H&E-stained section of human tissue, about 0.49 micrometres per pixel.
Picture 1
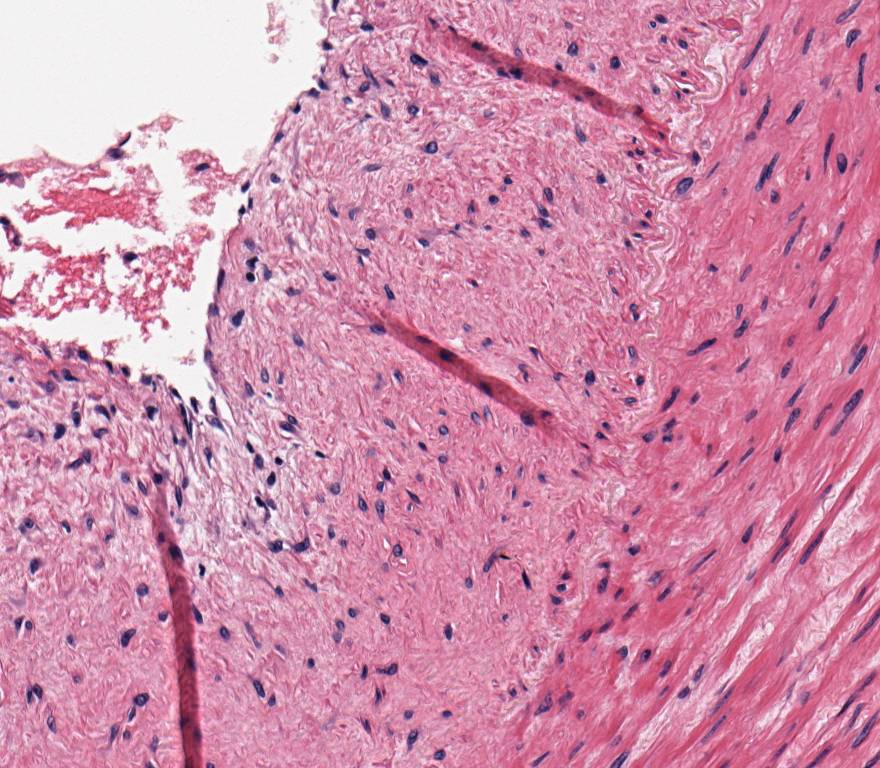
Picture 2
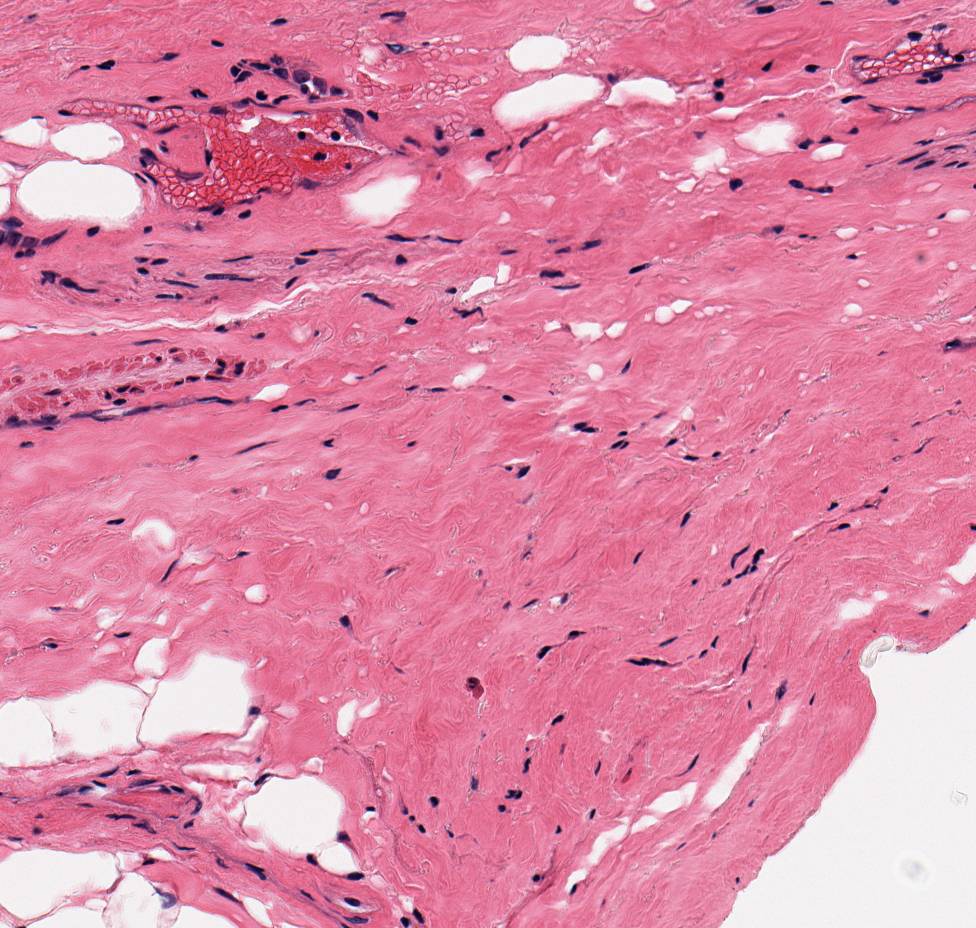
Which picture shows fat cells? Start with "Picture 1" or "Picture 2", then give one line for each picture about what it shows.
Picture 2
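What picture 1 shows: No glands or fat cells are present anywhere in the field.
What picture 2 shows: Groups of adipocytes showing as empty white rounded spaces lie at the lower left of the field.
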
